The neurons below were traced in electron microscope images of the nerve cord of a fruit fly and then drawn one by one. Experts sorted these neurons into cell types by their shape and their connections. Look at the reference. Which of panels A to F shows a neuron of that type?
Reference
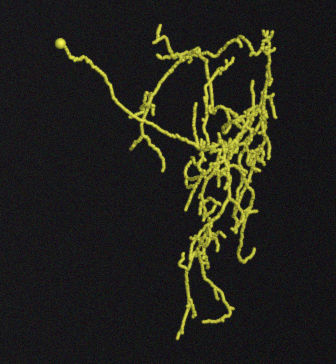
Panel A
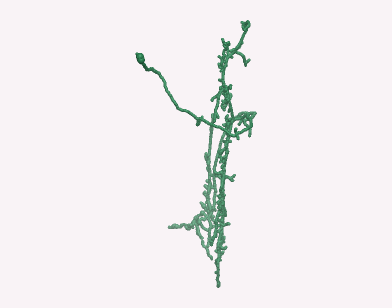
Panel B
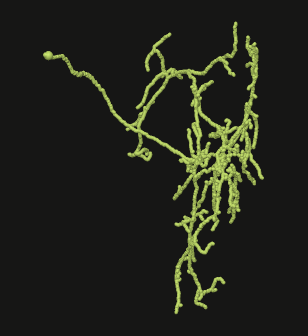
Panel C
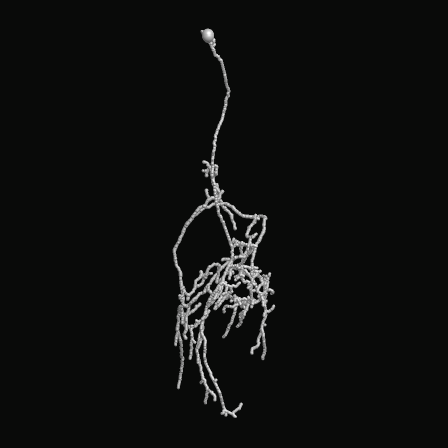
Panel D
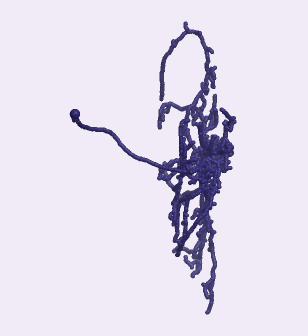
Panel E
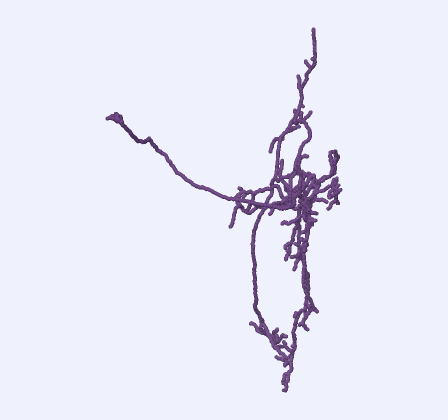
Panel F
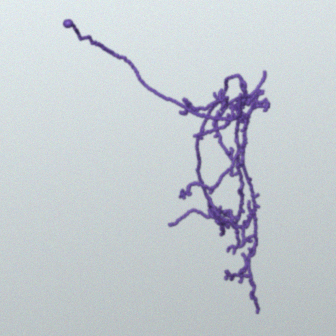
B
